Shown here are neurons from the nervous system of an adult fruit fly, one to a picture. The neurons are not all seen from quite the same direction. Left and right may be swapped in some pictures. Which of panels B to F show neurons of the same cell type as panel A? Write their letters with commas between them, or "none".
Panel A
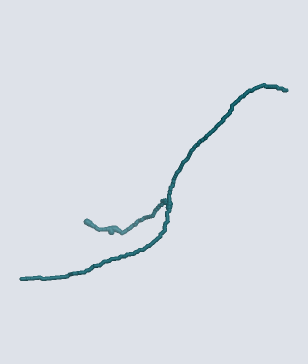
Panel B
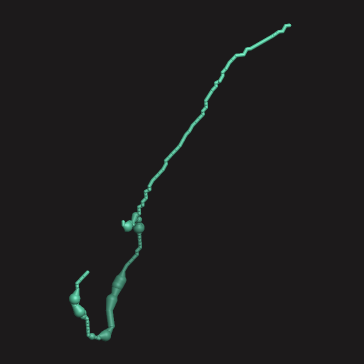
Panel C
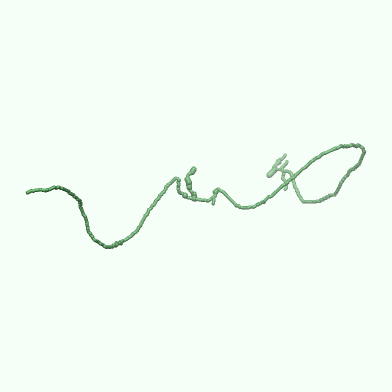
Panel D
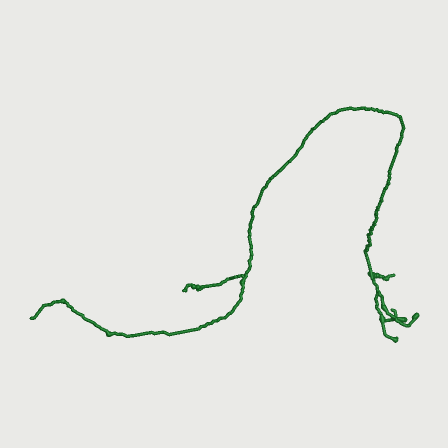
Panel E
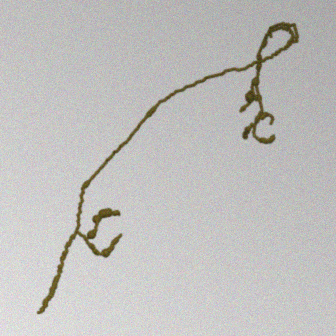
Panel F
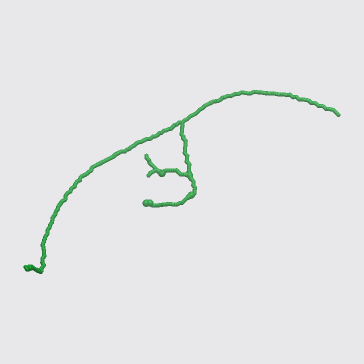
D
